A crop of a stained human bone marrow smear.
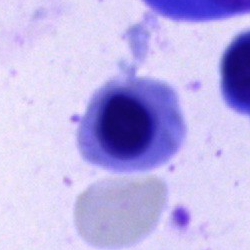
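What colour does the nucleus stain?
A dense, dark purple throughout.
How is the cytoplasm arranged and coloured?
In a moderate, medium blue rim around the nucleus on all sides.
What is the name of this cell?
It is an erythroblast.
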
